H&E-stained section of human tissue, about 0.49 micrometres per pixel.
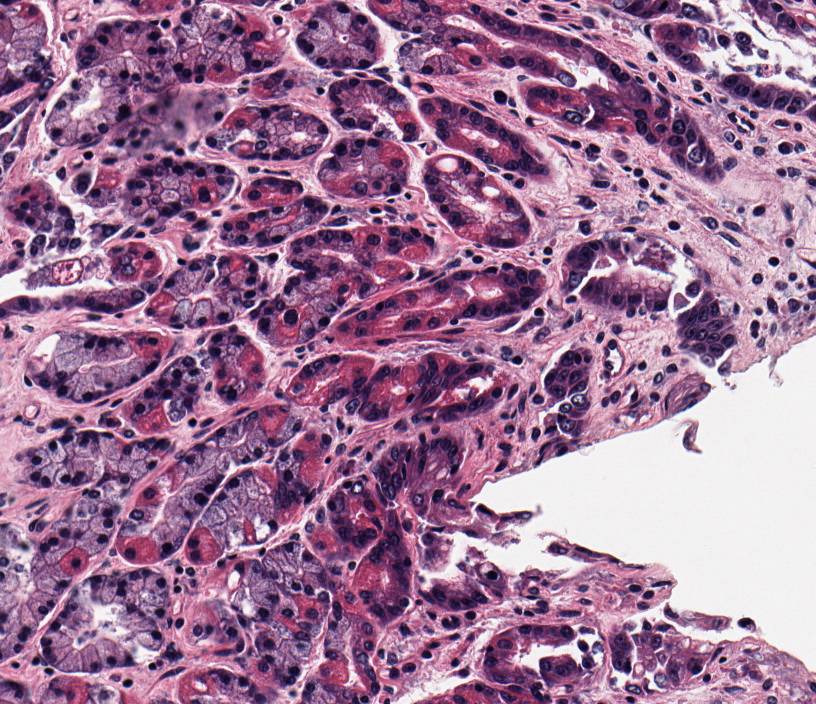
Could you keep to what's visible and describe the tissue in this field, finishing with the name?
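Most of the field holds closely packed glands cut in cross and oblique section. Large cells with bright pink cytoplasm and round central nuclei are scattered within the glands across the field. Many cells in left-half glands have pale grey-purple, finely bubbly cytoplasm. Gland lumina are small and narrow beside their thick cellular walls. The tissue is stomach.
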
